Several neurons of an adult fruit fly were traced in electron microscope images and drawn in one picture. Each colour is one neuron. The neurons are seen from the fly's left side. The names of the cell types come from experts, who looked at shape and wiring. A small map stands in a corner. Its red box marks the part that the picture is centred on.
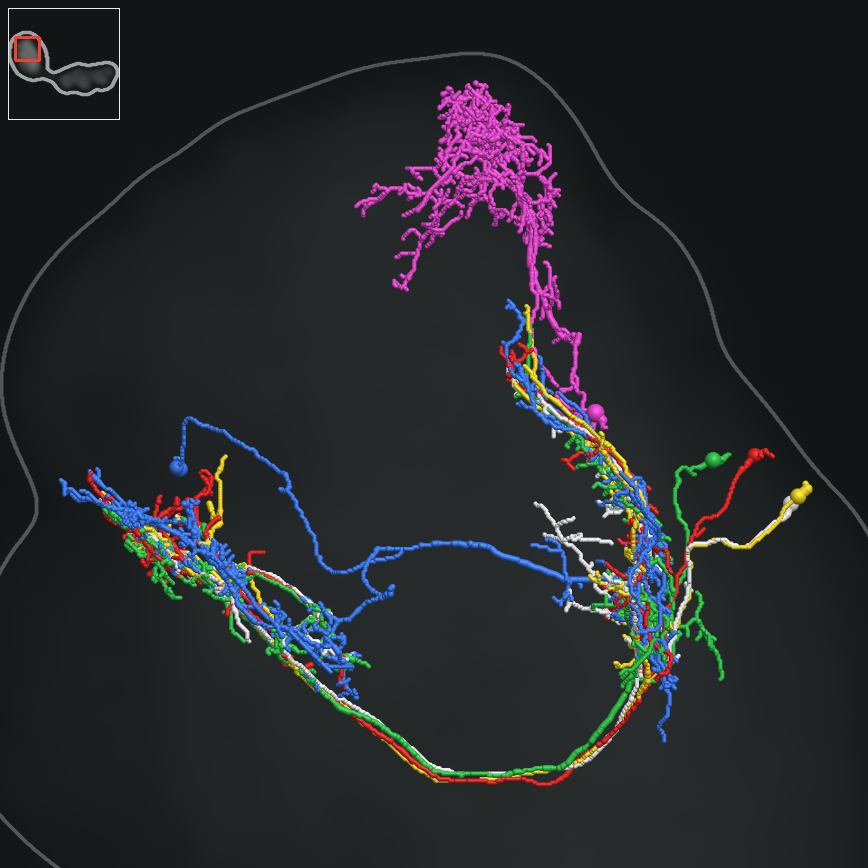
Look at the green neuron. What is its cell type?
LAL147_c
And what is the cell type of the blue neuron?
IB005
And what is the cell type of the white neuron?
LAL149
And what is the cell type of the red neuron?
LAL147_a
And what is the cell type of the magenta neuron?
SLP387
